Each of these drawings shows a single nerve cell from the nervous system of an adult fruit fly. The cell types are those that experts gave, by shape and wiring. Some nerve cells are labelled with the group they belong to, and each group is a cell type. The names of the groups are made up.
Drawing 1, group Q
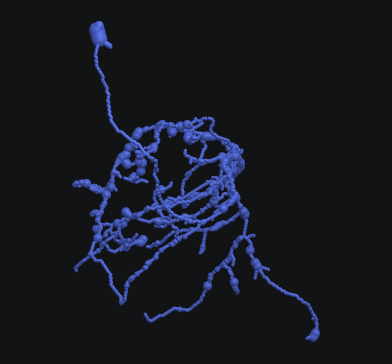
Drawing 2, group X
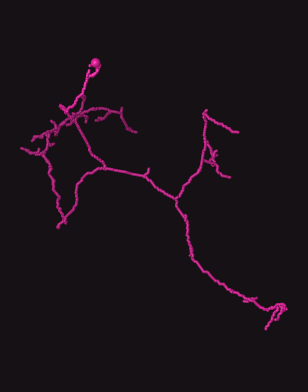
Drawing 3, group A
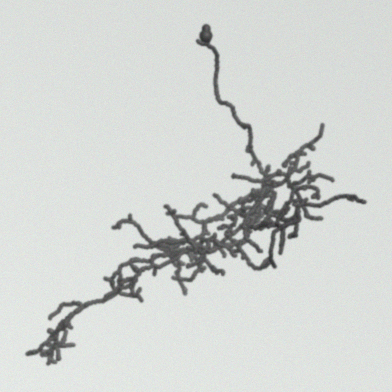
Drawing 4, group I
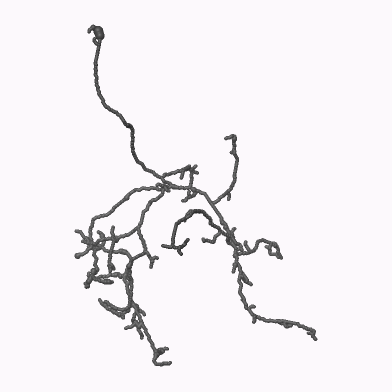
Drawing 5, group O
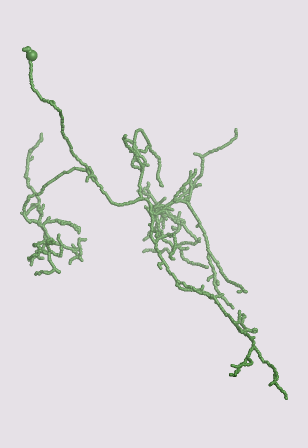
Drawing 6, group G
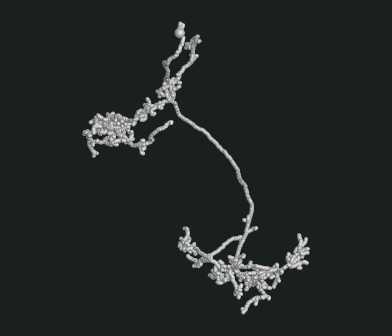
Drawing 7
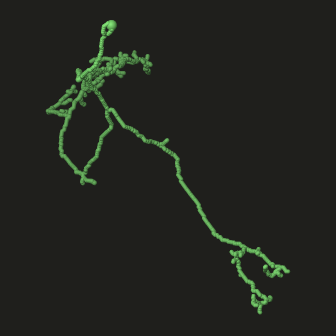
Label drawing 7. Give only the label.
group X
